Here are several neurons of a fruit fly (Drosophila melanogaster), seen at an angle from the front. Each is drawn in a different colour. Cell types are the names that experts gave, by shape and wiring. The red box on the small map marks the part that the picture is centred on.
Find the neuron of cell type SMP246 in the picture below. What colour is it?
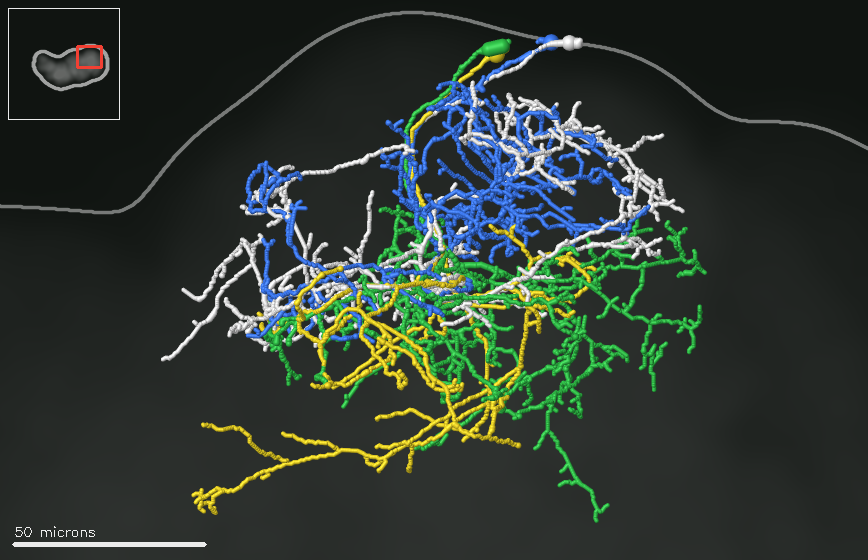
white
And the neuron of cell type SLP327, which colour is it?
blue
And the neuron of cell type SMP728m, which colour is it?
yellow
